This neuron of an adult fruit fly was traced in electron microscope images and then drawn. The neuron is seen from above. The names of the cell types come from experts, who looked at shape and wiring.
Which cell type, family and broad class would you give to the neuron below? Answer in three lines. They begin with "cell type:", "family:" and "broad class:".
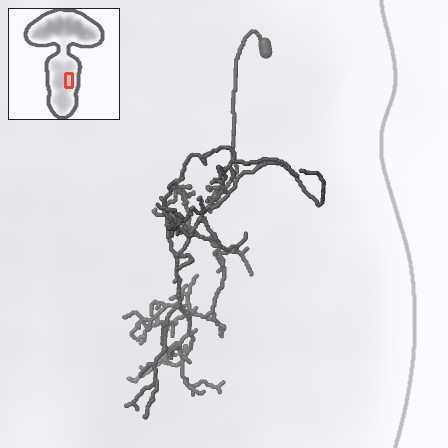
cell type: IN16B125
family: hemilineage 16B
broad class: nerve-cord intrinsic neuron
